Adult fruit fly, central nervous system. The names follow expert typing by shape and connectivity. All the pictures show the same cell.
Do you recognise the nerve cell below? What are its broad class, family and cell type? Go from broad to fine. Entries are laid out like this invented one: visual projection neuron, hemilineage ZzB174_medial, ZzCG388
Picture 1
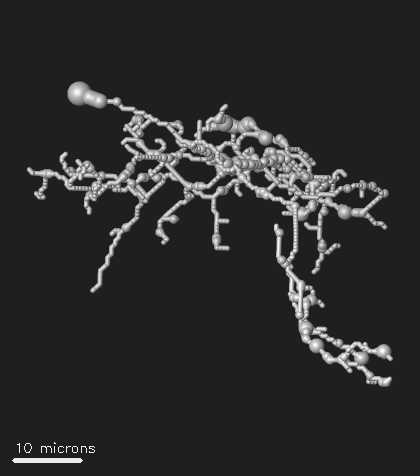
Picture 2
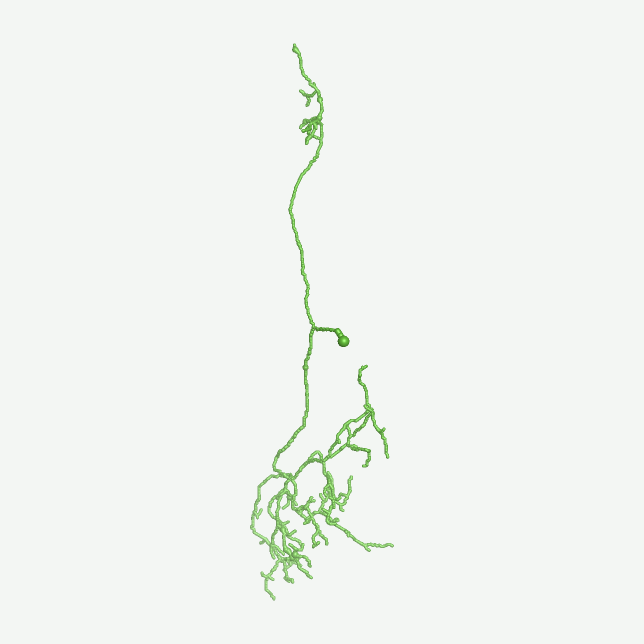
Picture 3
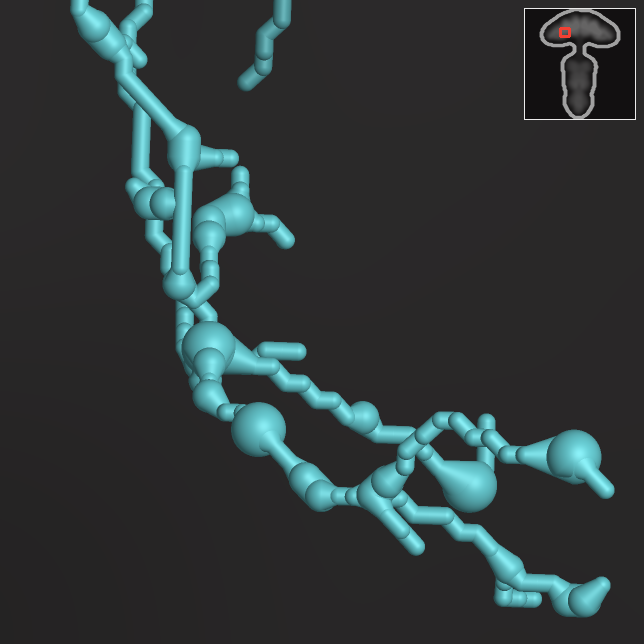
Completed: visual projection neuron, LC, LC27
